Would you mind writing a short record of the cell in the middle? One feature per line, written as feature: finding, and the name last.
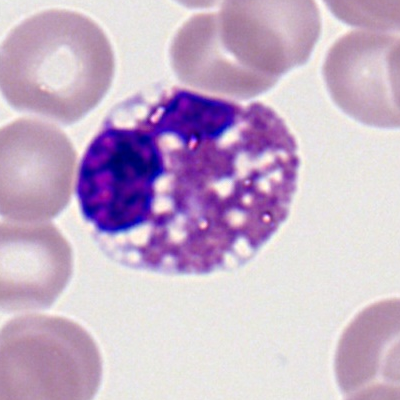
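Outline: roughly round and smooth
Nucleus: two lobes
Lobe position: against the left and upper edge of the cell
Chromatin: dense, dark purple, clumped
Name: eosinophil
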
